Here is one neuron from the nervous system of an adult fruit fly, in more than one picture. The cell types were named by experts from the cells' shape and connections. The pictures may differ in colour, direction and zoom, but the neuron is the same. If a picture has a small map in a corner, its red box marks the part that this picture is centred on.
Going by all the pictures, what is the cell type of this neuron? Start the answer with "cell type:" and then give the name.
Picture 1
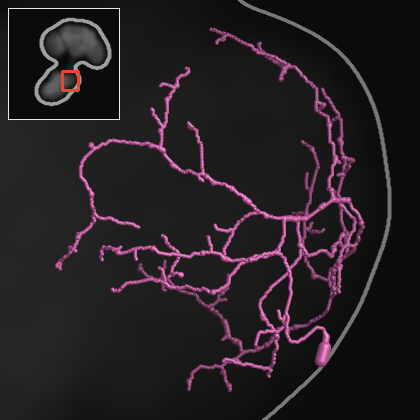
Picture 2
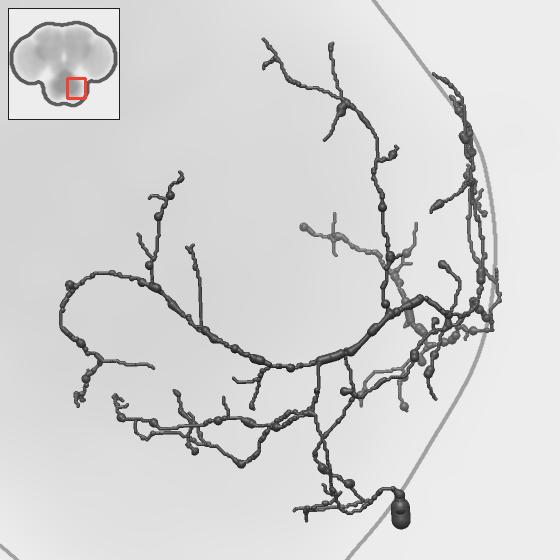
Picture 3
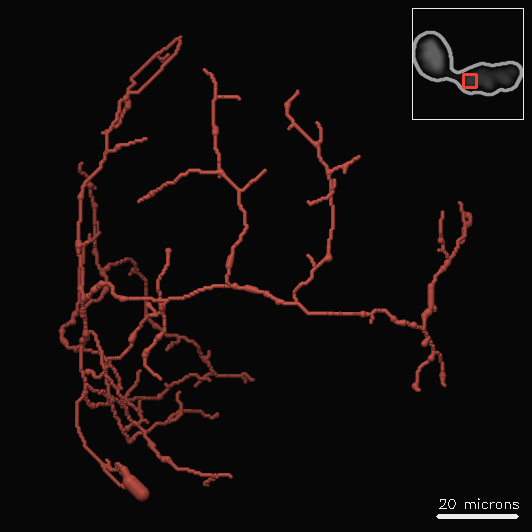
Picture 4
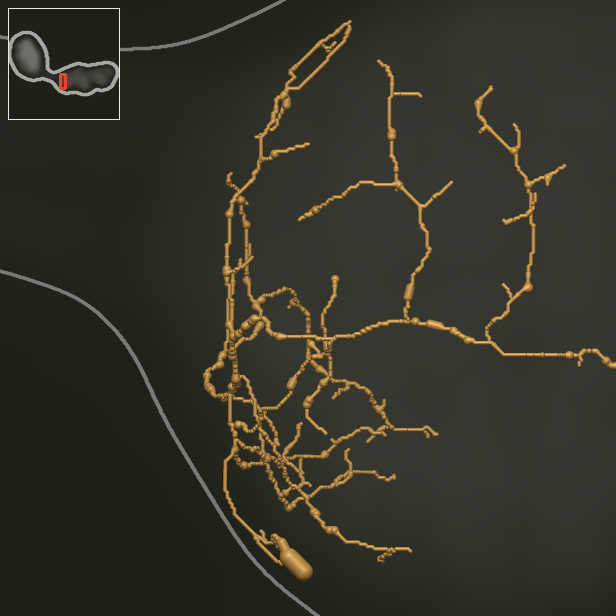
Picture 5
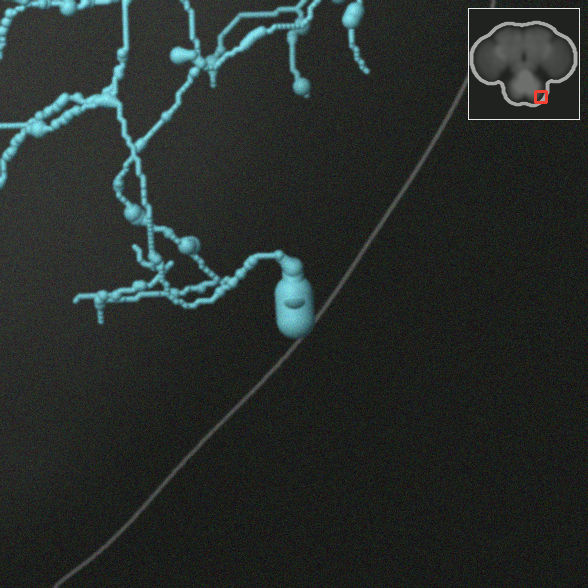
cell type: IN13A047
